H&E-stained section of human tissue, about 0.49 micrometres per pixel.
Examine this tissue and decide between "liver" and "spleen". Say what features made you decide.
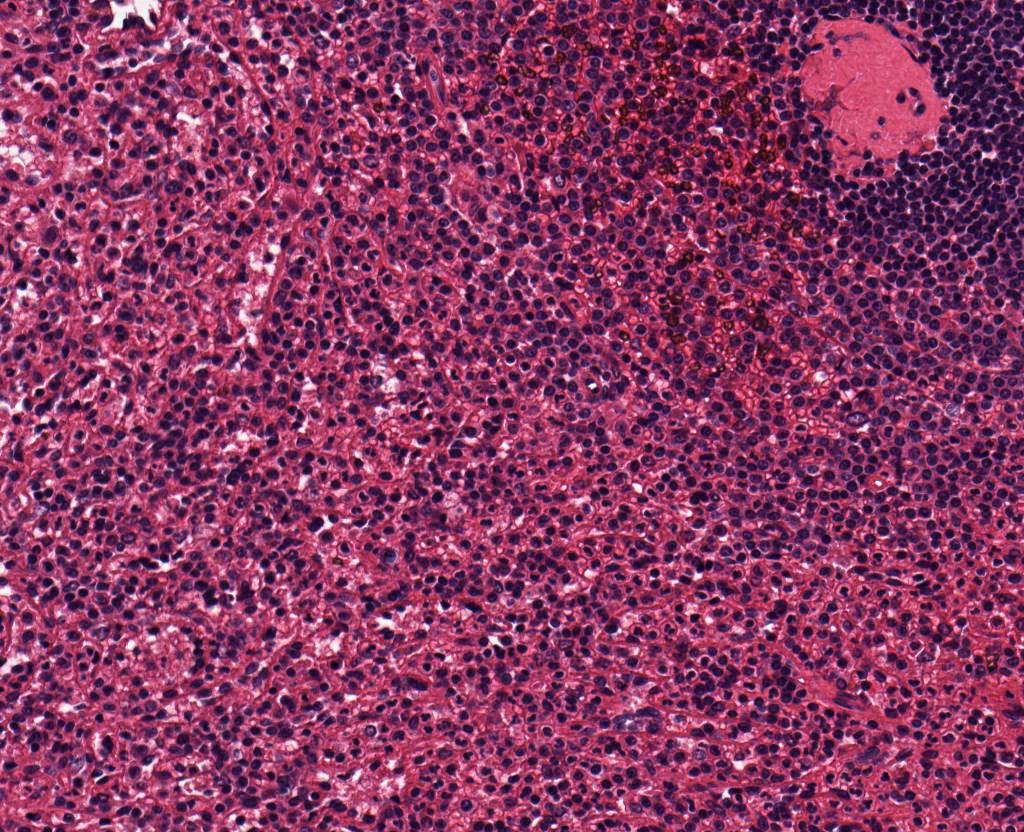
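This is spleen. In the top right corner, small round, deeply stained lymphocyte nuclei pack into a darker zone. Over most of the field, thin pink strands form a mesh with many small round nuclei between them.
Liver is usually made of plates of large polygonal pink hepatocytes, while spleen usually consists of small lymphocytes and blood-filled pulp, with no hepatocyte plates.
The whole field is densely cellular, with no epithelium or glands anywhere.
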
